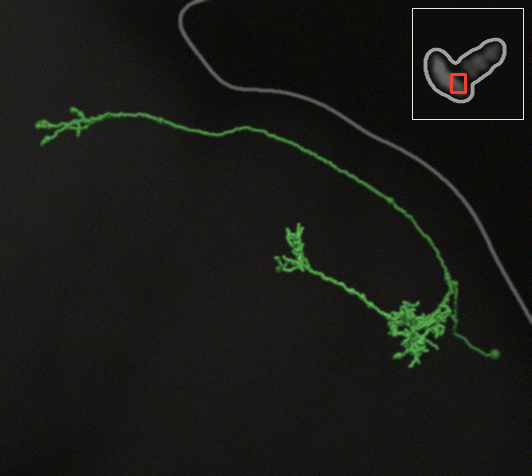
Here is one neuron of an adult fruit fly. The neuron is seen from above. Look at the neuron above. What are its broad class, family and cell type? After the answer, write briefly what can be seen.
It is a visual projection neuron. The family is LLPC. Its cell type is LLPC1. The cell body is at the lower right of the picture. The picture shows dozens of branch ends.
